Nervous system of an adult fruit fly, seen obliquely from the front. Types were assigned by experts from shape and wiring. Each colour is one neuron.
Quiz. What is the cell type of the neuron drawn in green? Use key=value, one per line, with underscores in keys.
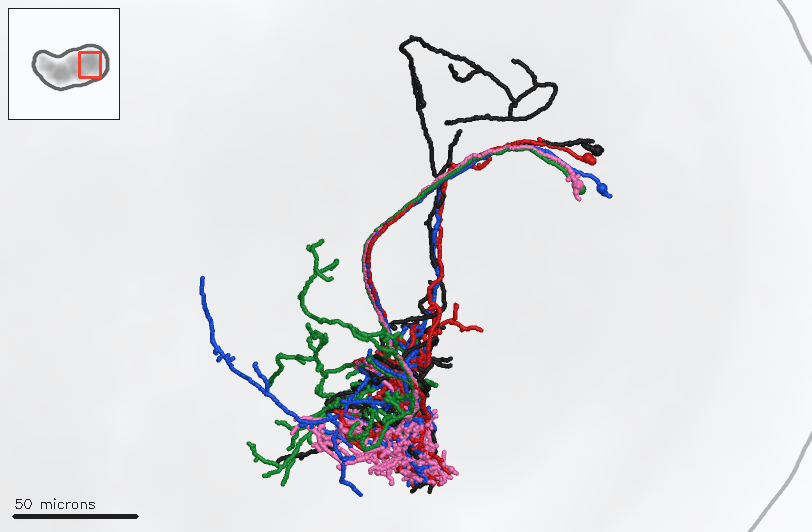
cell_type=SAD008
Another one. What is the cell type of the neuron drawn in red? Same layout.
cell_type=WEDPN14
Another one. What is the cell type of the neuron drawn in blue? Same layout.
cell_type=SAD003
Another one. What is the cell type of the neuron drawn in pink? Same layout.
cell_type=SAD004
